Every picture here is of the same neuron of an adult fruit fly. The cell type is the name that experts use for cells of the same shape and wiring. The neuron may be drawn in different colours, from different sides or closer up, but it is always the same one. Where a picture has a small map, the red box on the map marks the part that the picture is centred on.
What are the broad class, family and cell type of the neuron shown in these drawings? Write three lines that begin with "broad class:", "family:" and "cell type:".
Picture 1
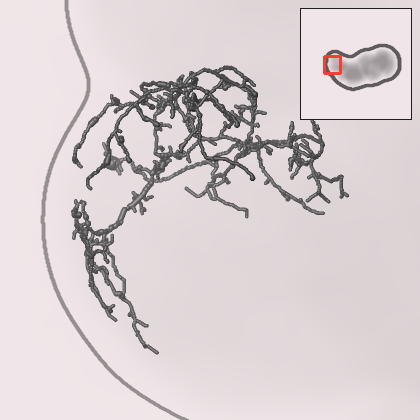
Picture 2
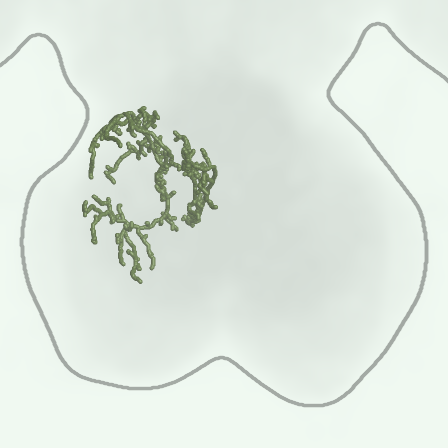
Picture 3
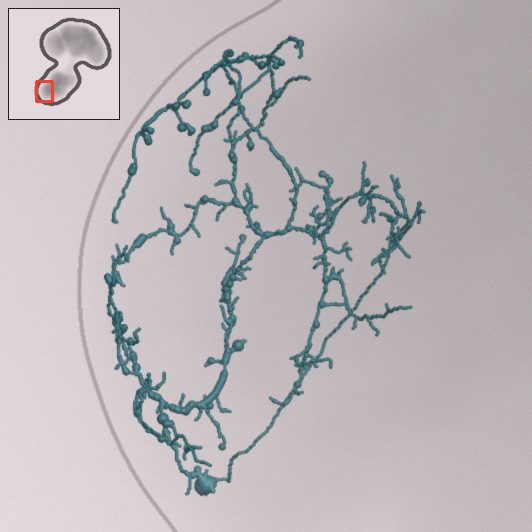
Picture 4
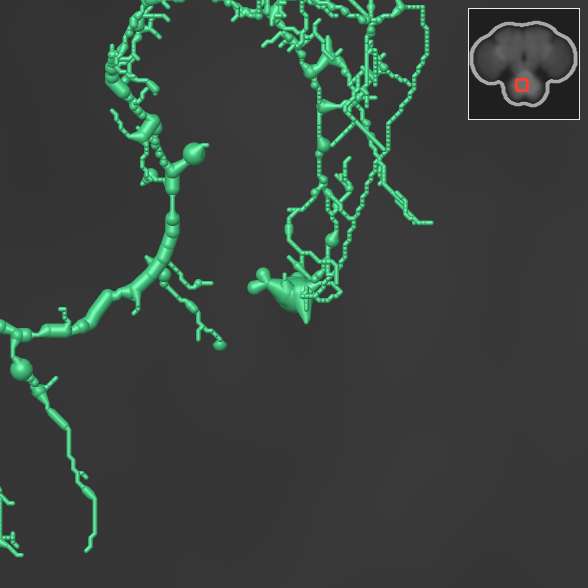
broad class: nerve-cord intrinsic neuron
family: hemilineage 03A
cell type: IN03A064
